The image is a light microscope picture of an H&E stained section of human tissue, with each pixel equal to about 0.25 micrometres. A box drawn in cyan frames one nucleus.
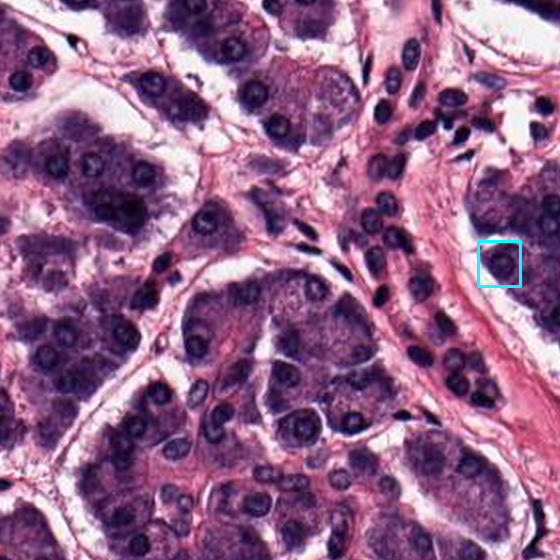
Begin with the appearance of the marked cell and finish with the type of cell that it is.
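The nucleus is round and dark purple, about the same size as the other nuclei in the same cell group. The nucleus sits at the outer edge of the cell group, right against the pale gap that separates the group from the surrounding tissue. The cell lies at the rim of a cluster of similar cells, running along a band of pink wavy fibres, with a white cleft in between. Type of cell: pancreatic acinar cell.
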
